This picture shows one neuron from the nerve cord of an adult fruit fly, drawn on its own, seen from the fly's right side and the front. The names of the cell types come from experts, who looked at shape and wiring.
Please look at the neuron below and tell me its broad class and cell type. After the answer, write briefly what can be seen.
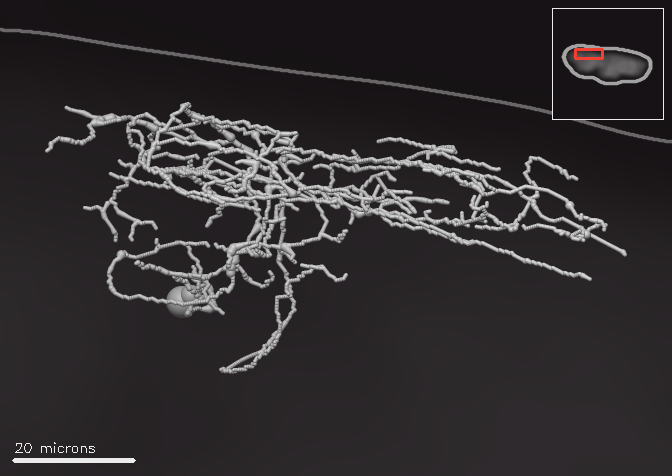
Its broad class is nerve-cord intrinsic neuron. Its cell type is INXXX295. From left to right in the picture it spans about 95 microns. The picture shows dozens of branch ends.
